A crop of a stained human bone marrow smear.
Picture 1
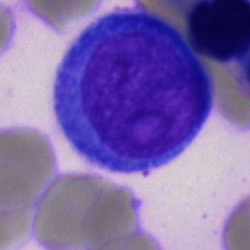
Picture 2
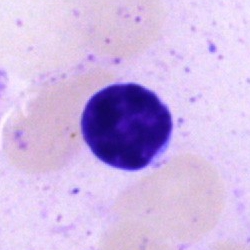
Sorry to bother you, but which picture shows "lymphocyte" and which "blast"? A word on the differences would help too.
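Picture 1 shows a blast, and picture 2 shows a lymphocyte. First, chromatin: the blast's is finely textured and evenly spread, without dense clumps; the lymphocyte's is dark and dense, with only faint lighter patches.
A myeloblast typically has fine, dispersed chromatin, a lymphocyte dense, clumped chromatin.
Second, cytoplasm: the blast has a deep blue rim, broader left of the nucleus; the lymphocyte's is scant, at most a very thin rim. Third, a paler rounded area sits low in the blast's nucleus. Both outlines are round and smooth; the blast has no surface projections, and no granules are seen in the lymphocyte.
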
